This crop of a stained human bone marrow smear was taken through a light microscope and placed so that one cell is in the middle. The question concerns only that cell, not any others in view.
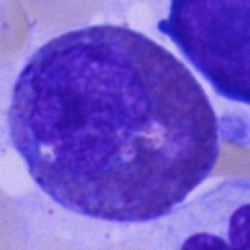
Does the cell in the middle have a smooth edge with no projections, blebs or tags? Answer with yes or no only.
Yes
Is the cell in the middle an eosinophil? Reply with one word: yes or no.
yes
